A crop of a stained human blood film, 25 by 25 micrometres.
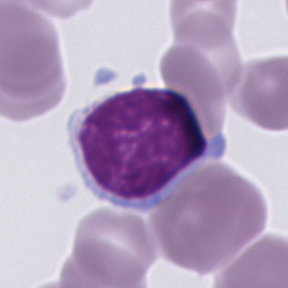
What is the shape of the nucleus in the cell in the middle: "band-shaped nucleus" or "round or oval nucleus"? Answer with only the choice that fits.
Round or oval nucleus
